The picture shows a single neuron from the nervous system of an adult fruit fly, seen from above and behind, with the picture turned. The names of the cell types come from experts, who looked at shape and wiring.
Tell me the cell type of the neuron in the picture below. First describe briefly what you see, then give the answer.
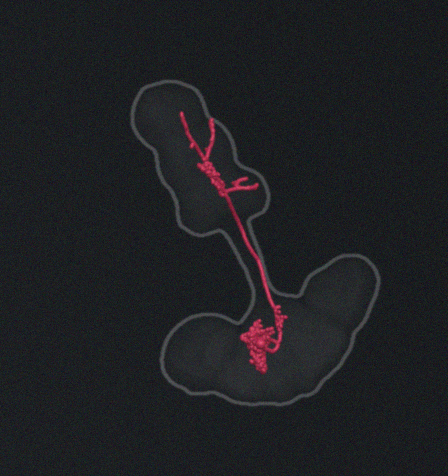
It runs through the neck, between the brain and the nerve cord. The cell body is at the bottom of the picture. It is a descending neuron. The cell type is DNp73.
